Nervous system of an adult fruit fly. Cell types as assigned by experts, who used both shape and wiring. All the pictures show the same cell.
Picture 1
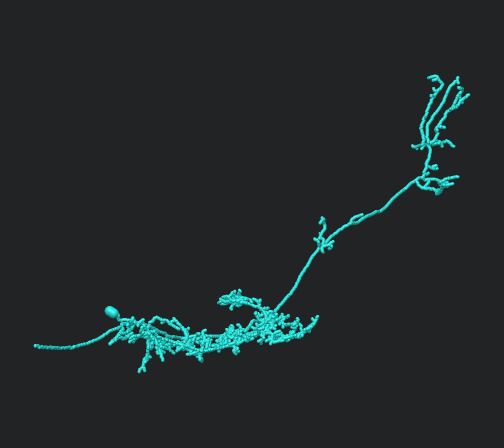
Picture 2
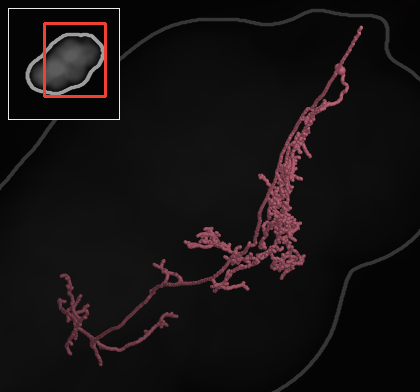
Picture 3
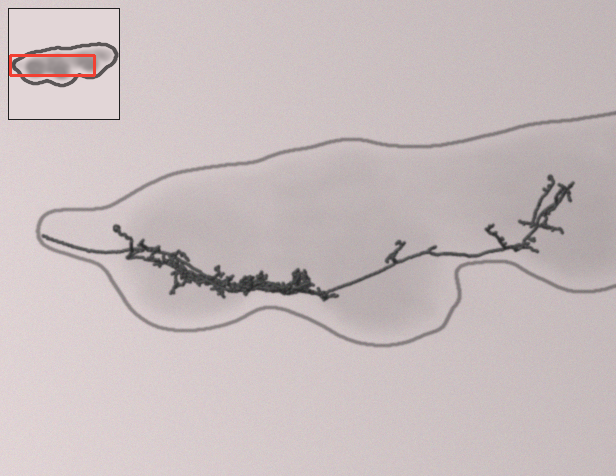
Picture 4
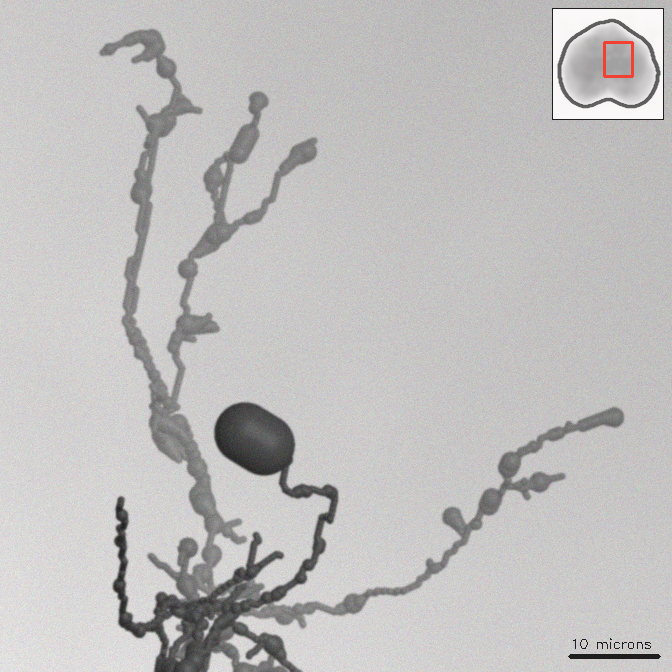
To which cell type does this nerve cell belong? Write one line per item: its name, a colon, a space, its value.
cell type: AN17A047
